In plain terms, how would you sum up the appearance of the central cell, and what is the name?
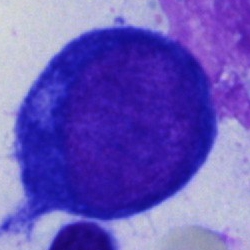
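Rounded outline, slightly oval. The chromatin in the nucleus looks fine and evenly spread. On the left side the cytoplasm has a paler zone, and a frayed tag of it sticks out at the lower left of the cell. That's a proerythroblast.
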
